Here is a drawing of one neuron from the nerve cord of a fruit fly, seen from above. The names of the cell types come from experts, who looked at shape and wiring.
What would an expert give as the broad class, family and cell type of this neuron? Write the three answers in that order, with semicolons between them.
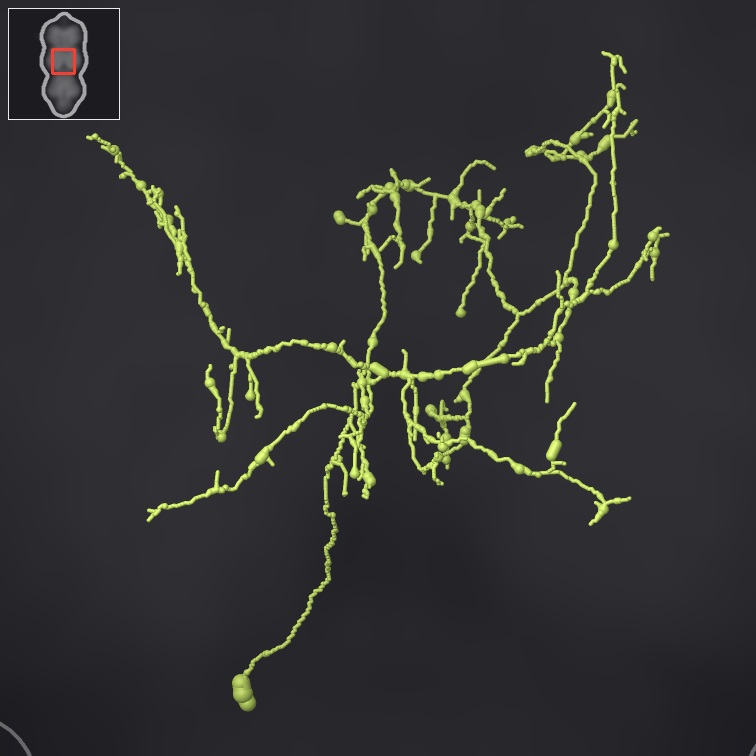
nerve-cord intrinsic neuron; hemilineage 12B; IN12B075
